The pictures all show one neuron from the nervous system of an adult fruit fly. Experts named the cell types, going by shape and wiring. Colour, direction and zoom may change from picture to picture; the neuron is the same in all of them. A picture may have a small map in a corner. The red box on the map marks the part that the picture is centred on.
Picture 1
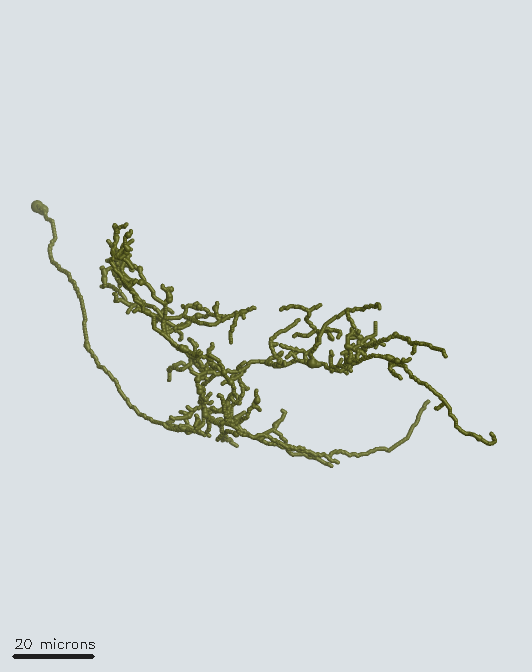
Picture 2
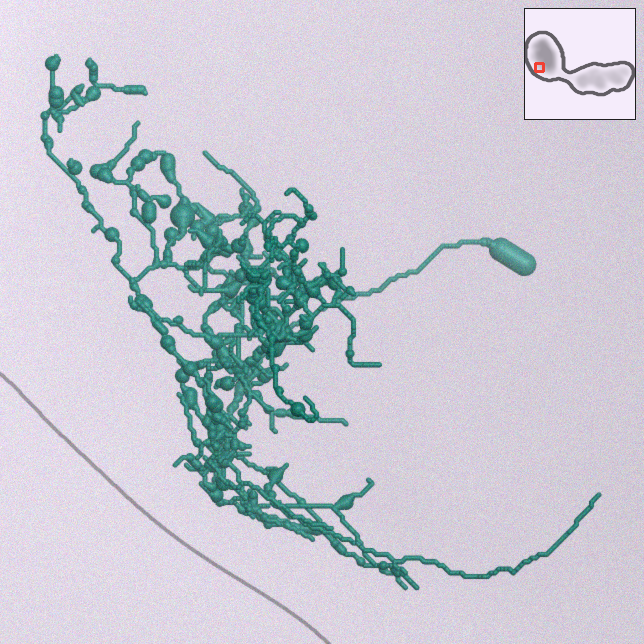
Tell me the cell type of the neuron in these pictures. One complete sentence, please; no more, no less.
Typed by cell type, the neuron is GNG401.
